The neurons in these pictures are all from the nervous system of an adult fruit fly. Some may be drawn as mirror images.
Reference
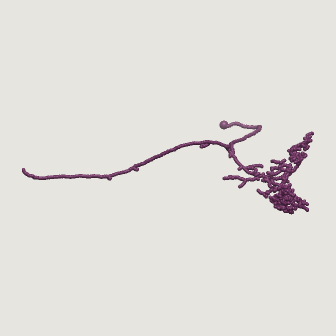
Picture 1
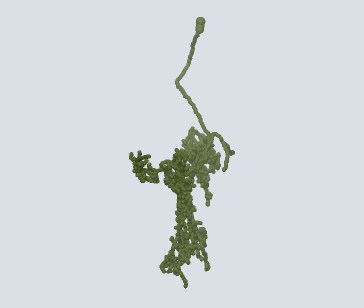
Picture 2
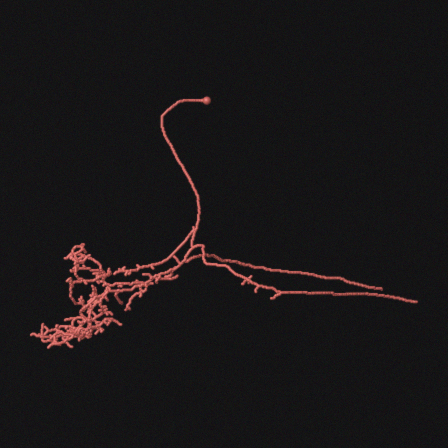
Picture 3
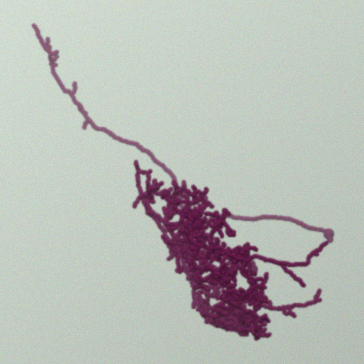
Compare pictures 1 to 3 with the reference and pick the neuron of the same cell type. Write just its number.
2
